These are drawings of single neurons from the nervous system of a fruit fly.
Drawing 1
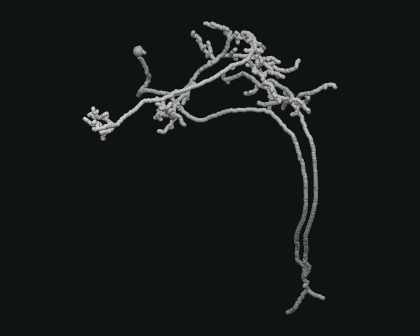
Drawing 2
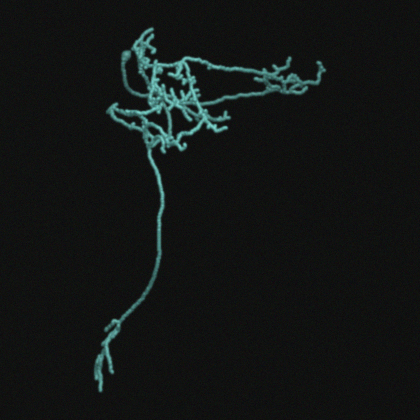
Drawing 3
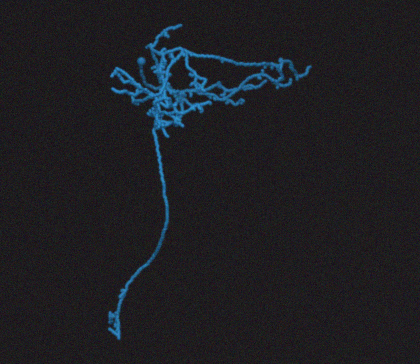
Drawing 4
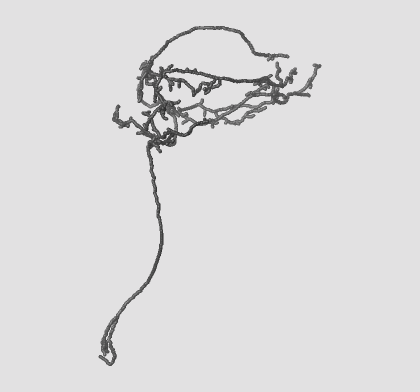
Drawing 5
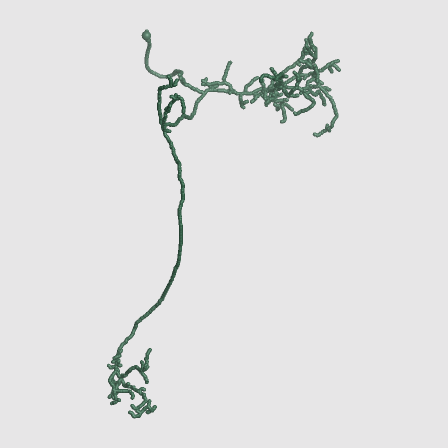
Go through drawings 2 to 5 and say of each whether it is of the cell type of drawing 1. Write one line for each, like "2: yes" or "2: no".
2: yes
3: yes
4: yes
5: no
